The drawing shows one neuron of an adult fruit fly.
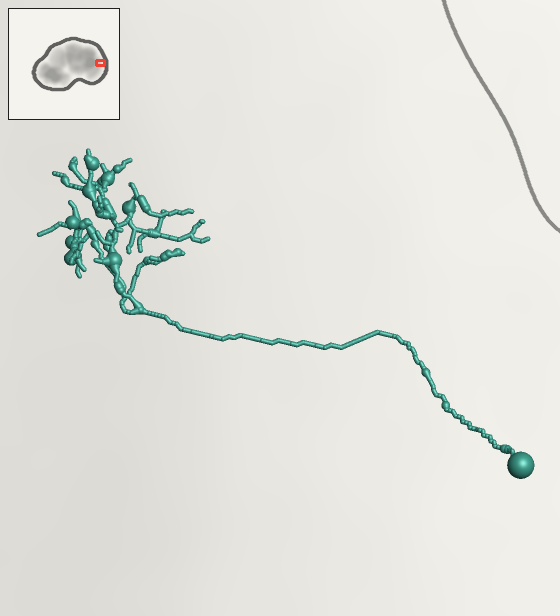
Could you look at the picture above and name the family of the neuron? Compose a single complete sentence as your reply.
The neuron sits within family Cm.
